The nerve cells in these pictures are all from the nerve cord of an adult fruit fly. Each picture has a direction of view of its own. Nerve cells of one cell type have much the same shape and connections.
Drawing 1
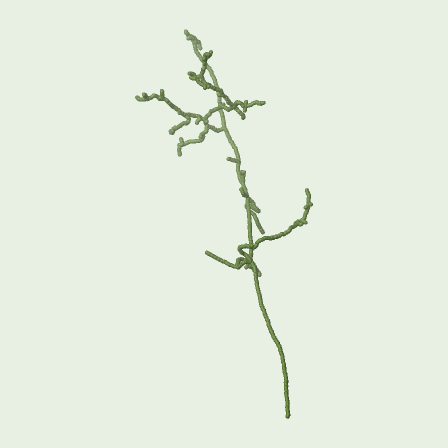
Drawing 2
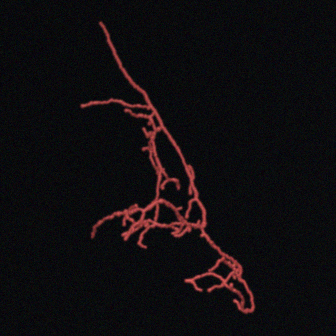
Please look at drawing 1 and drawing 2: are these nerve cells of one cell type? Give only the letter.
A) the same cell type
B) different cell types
B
